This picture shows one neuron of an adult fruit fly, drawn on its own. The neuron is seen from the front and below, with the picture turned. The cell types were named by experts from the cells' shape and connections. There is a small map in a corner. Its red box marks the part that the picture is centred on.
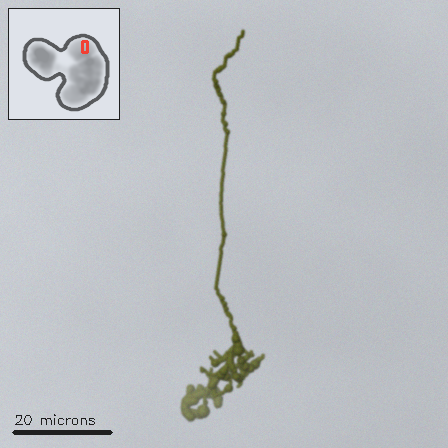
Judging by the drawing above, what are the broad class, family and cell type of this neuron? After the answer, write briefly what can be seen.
This is an optic-lobe intrinsic neuron. The family is L. The cell type is L5. From top to bottom in the picture it spans about 80 microns. As drawn here it is more than twice as tall as it is wide.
